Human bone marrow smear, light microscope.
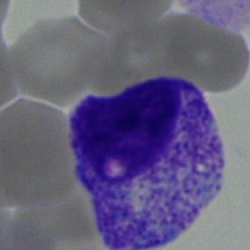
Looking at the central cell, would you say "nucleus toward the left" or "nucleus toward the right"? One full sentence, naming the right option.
Most of the cytoplasm lies to the right of the nucleus.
